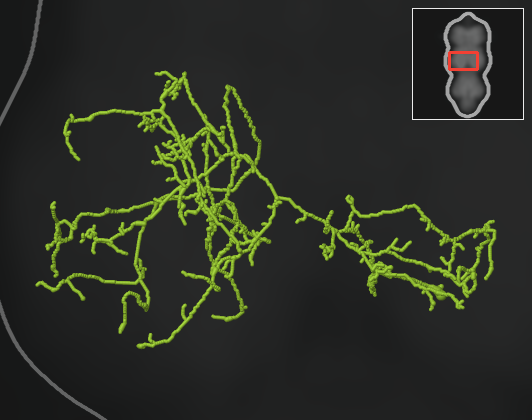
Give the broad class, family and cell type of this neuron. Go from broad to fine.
nerve-cord intrinsic neuron; hemilineage 12B; IN12B046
